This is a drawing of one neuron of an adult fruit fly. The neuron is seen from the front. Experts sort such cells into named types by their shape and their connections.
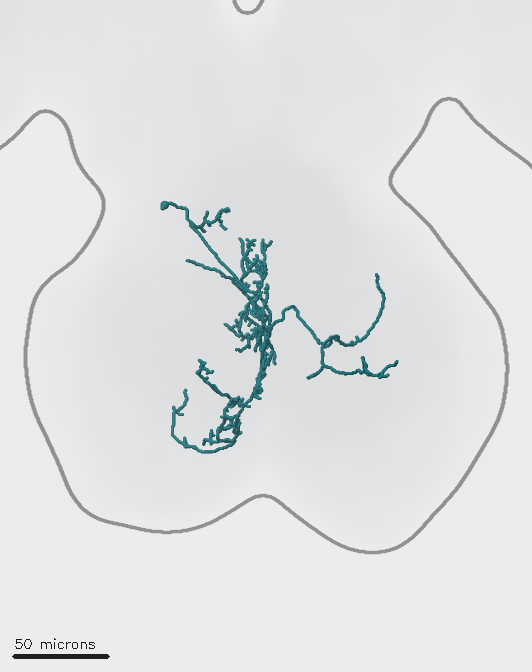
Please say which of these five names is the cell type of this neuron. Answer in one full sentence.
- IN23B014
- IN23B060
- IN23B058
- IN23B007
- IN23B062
As a matter of cell type, the neuron is IN23B058.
